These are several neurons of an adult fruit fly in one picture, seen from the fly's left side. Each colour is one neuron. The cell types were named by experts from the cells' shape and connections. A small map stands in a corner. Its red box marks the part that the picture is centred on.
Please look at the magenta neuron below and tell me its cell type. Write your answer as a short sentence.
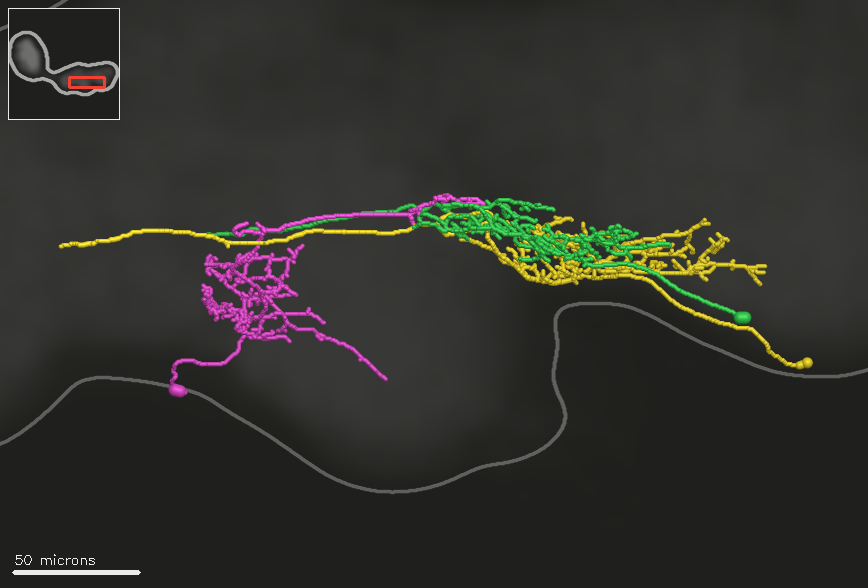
The cell type is IN10B058.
